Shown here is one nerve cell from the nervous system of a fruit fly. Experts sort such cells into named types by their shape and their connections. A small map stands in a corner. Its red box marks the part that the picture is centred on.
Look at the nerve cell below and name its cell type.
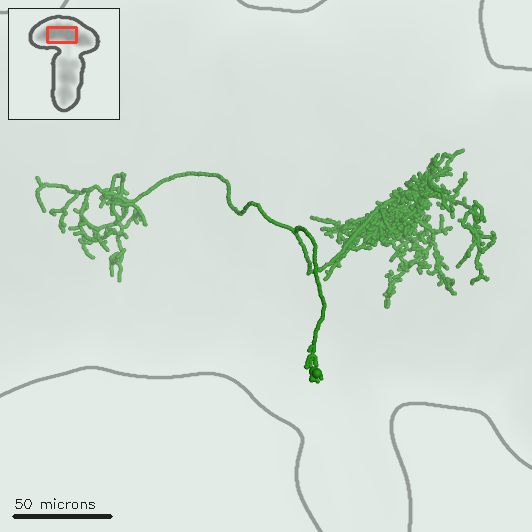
AMMC012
